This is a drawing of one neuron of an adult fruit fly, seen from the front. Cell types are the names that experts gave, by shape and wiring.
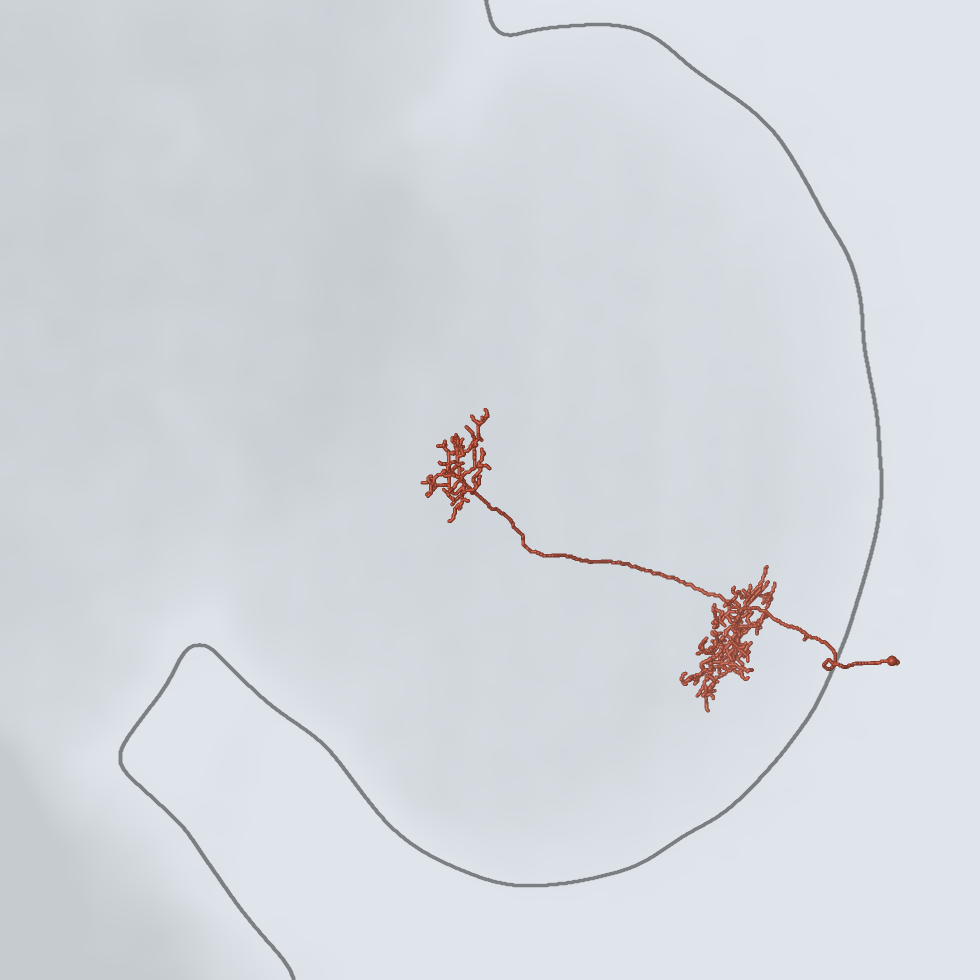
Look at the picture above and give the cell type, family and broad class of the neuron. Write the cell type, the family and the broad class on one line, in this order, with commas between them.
Tm32, Tm, optic-lobe intrinsic neuron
